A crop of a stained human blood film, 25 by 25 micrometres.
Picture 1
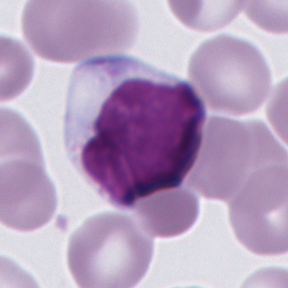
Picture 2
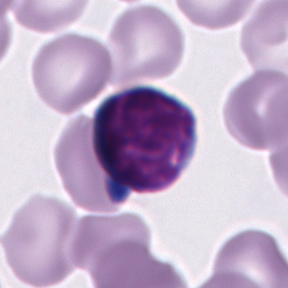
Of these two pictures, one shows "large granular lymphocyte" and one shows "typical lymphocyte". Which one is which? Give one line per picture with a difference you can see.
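In picture 1 we see a large granular lymphocyte: The cytoplasm is very pale, almost colourless.
In picture 2 we see a typical lymphocyte: The visible cytoplasm stains deep blue.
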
